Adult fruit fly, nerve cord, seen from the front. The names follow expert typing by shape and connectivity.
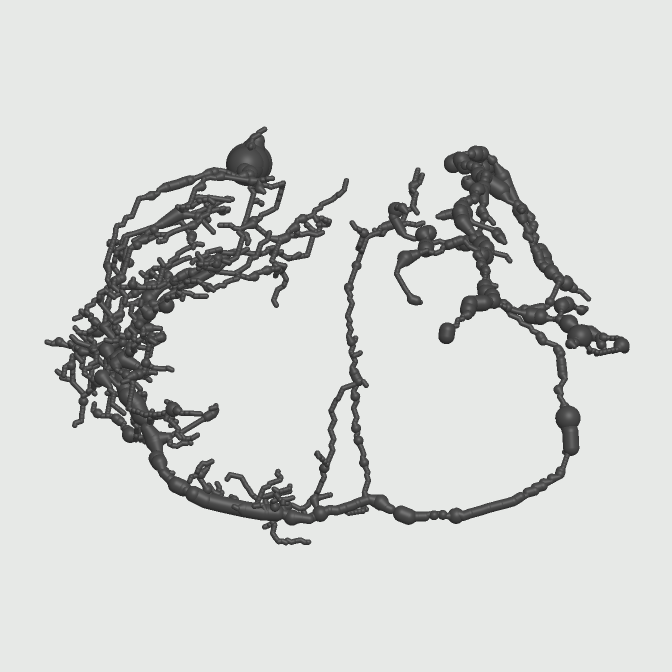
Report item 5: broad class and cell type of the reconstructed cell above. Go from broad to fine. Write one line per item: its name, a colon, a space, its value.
broad class: nerve-cord intrinsic neuron
cell type: INXXX332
